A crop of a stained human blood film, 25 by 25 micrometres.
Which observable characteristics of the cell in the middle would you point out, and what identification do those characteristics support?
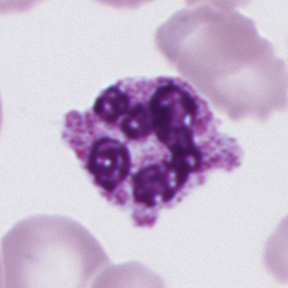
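Many of the nuclear lobes appear ring-like, each with a paler middle and a darker rim. Their chromatin is dense and stains deep purple. Pale pink cytoplasm shows between the lobes as well as around them, filled right out to the edge with fine pinkish-violet granules. The cell measures about 16 by 13 micrometres. It is a segmented neutrophil.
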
